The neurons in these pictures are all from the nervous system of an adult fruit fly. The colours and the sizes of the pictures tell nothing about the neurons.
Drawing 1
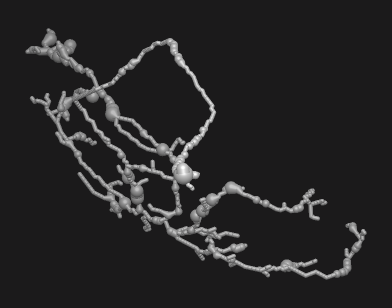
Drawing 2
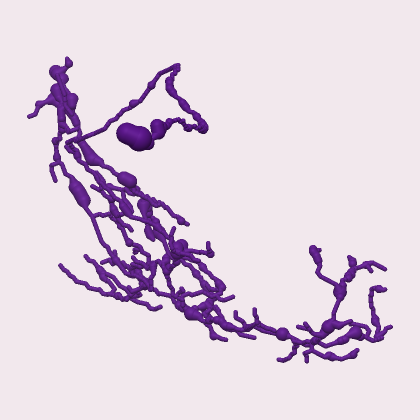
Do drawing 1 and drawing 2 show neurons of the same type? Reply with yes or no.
yes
